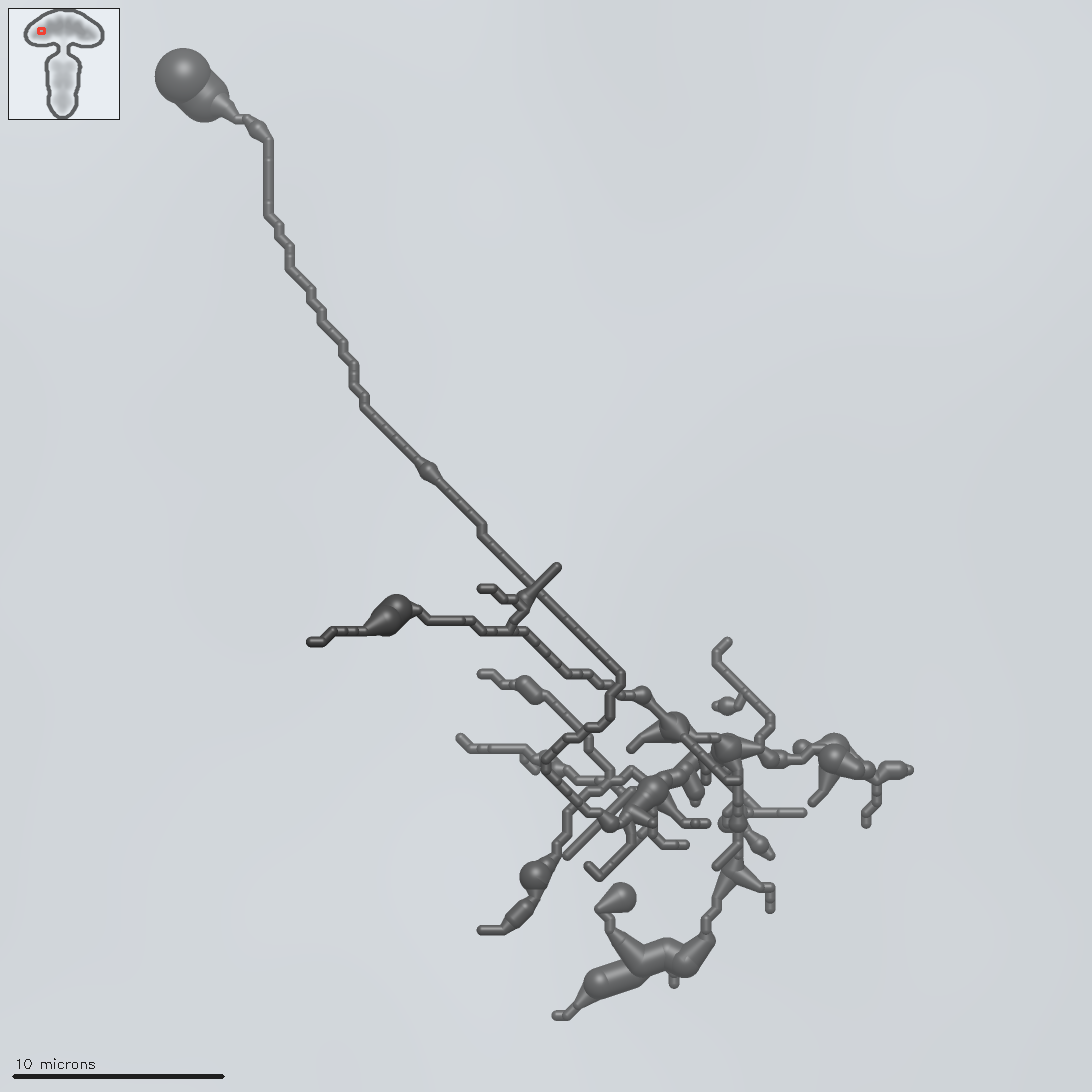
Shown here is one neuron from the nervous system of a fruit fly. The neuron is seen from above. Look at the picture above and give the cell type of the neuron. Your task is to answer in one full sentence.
This neuron represents the cell type Cm2.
